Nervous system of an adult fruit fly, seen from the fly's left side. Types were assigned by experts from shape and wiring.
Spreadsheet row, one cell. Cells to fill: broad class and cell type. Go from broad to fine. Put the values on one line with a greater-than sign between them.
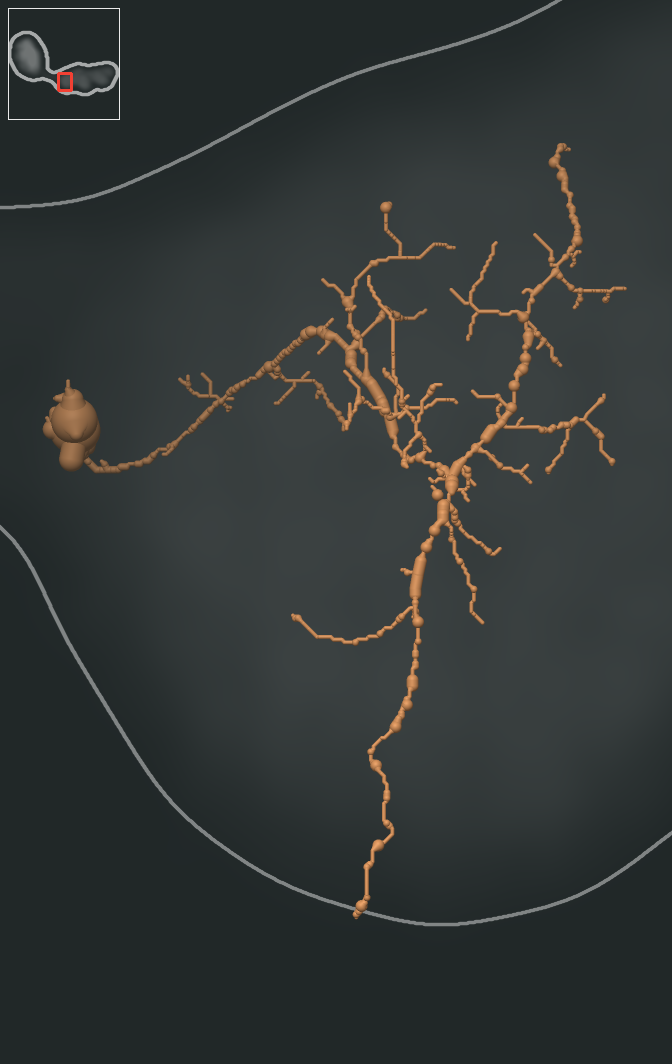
motor neuron of the nerve cord > Acc. tr flexor MN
